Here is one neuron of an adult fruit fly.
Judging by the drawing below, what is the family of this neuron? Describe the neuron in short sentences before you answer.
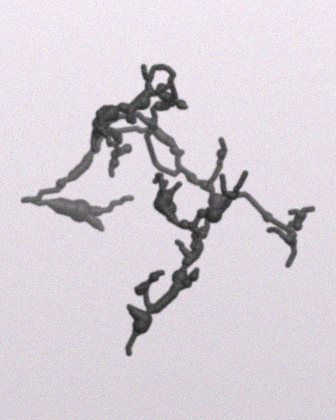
The cell body can be seen on the left of the picture. In this view it is about as wide as it is tall. It is a central-brain intrinsic neuron. The name of its family is class Kenyon Cell.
